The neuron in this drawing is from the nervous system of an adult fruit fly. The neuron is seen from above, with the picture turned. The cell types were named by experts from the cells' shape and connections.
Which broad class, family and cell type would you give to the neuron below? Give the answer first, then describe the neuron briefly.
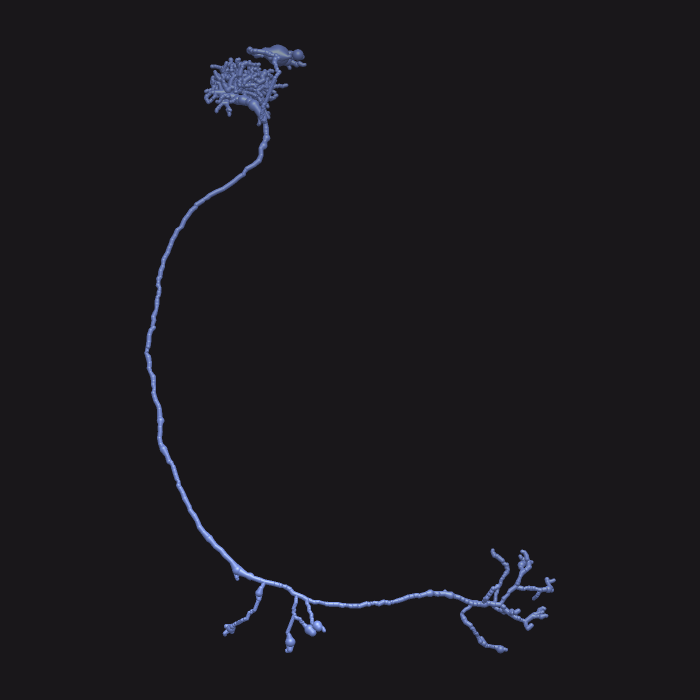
It is a central-brain intrinsic neuron. The family is hemilineage ALad1. It is of cell type VA3_adPN. The picture shows dozens of branch ends. In this view it is taller than it is wide.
